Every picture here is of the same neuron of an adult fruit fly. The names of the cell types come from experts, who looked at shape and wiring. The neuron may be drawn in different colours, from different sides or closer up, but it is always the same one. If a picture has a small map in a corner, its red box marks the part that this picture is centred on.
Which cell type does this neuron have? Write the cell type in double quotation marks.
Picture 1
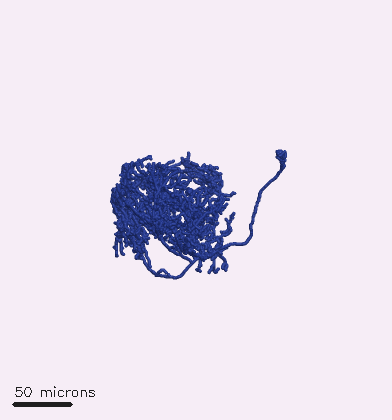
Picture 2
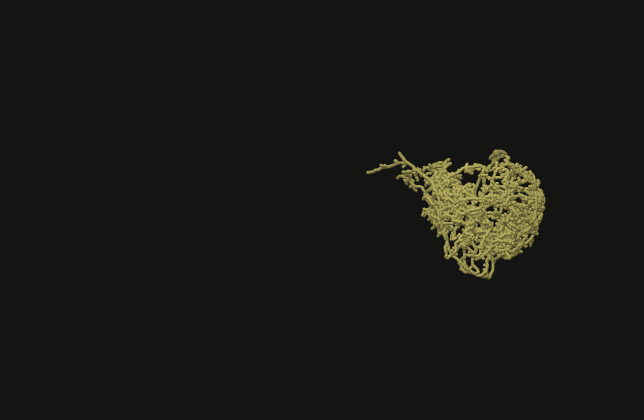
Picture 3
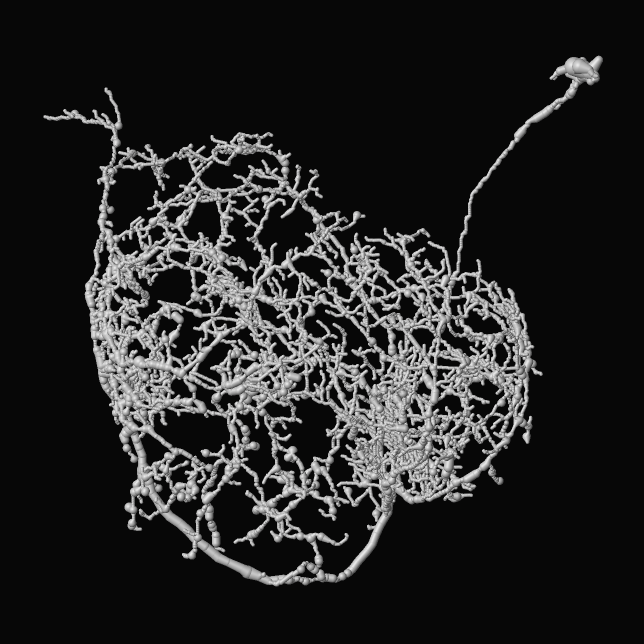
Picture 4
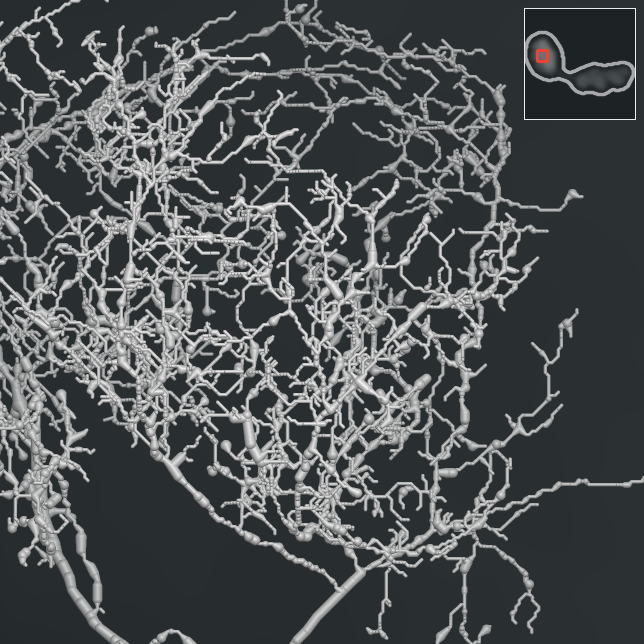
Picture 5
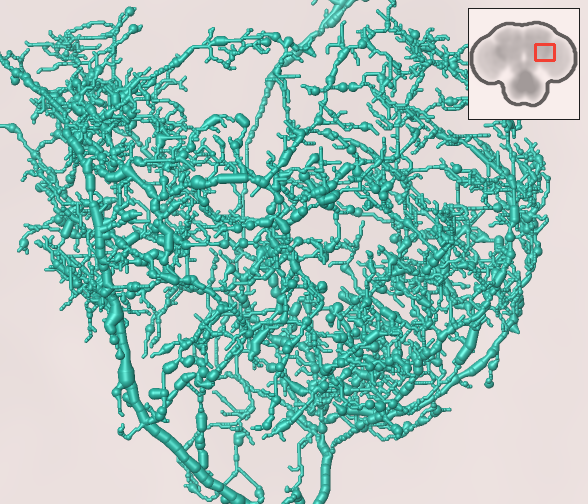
"5-HTPLP01"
